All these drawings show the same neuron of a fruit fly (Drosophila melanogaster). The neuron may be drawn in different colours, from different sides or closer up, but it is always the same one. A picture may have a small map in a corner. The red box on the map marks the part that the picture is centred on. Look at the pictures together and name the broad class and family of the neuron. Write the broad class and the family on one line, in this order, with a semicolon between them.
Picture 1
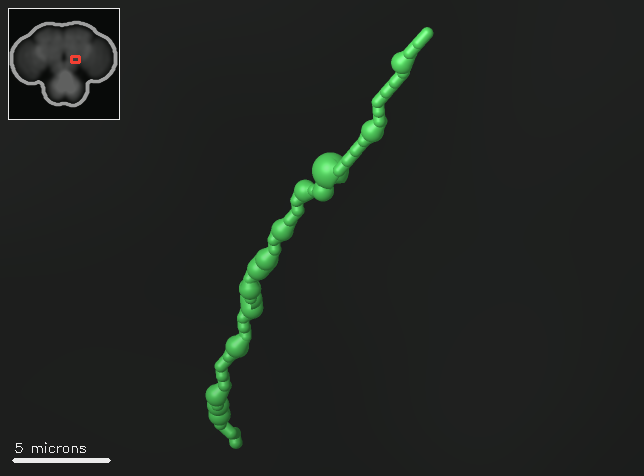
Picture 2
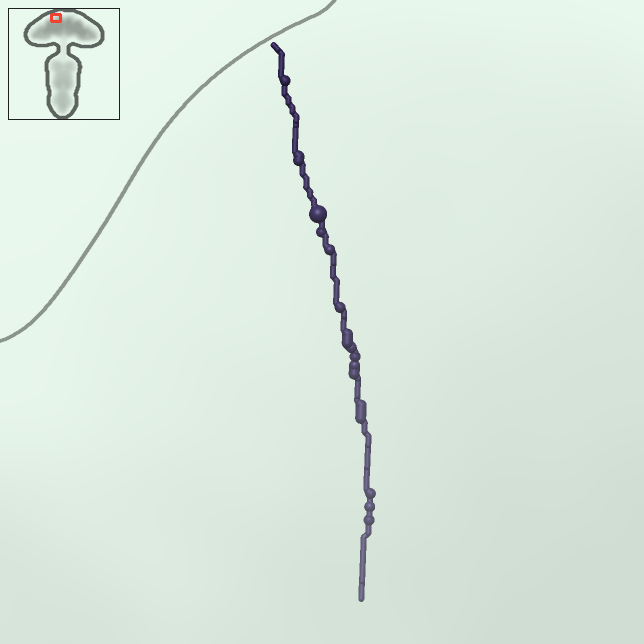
sensory neuron entering the brain; class mechanosensory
